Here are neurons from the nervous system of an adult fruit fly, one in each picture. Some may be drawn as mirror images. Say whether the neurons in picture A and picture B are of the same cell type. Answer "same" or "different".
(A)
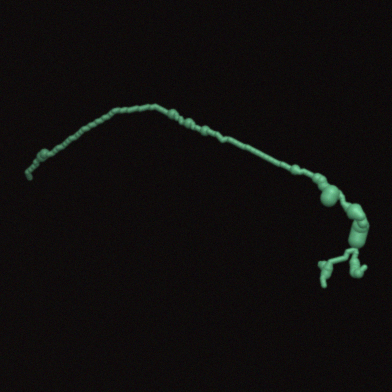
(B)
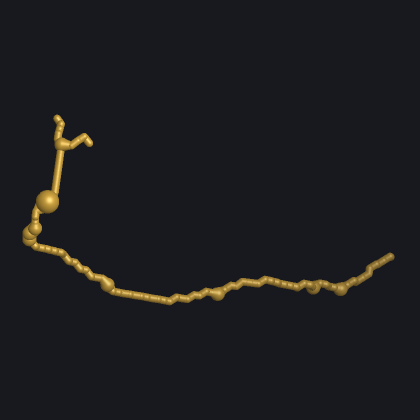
different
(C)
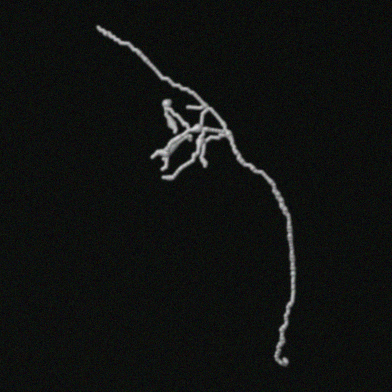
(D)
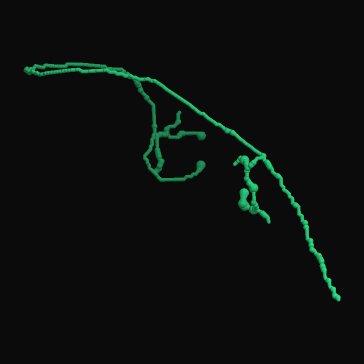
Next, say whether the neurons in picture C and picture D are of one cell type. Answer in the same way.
same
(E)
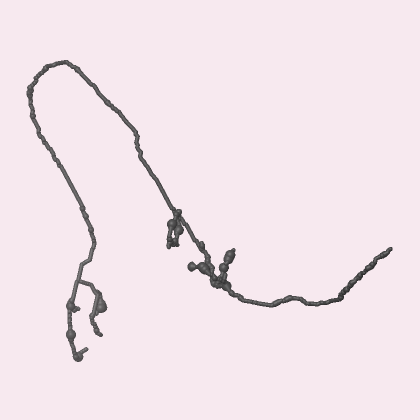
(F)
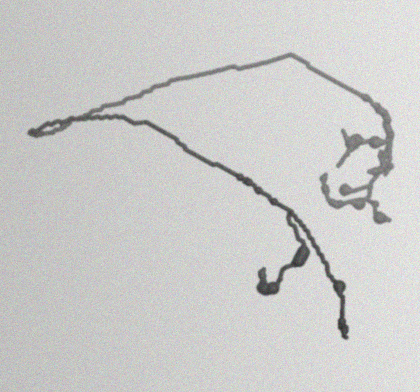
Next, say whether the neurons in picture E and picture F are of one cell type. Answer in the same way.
different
